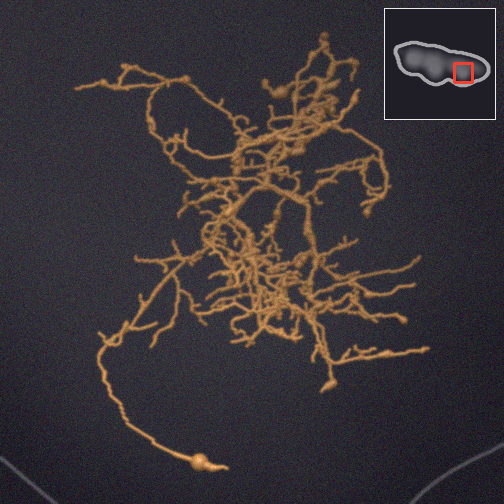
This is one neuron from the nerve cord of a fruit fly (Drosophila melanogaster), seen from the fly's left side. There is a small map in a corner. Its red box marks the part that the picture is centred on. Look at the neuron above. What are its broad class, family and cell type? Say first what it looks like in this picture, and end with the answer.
In this view it is about as wide as it is tall. This is a nerve-cord intrinsic neuron. The family is hemilineage 13B. The cell type is IN13B056.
